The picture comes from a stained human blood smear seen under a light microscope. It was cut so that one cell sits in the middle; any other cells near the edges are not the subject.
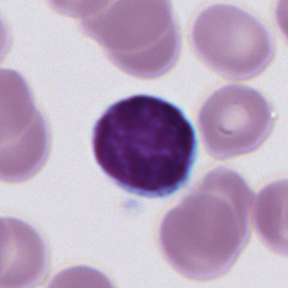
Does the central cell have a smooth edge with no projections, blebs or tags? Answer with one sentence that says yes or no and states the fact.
Yes, the edge of the cell is even, with no ragged parts or projections.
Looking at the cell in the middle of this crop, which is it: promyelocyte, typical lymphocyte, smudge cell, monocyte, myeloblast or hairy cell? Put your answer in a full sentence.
In this crop, the cell at the very middle is a typical lymphocyte.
